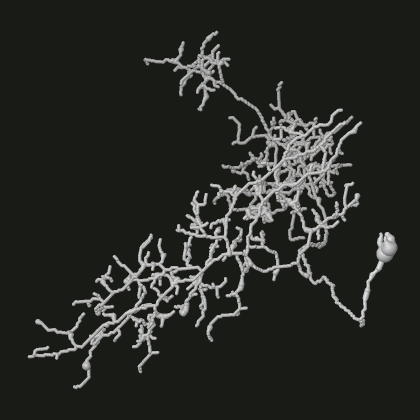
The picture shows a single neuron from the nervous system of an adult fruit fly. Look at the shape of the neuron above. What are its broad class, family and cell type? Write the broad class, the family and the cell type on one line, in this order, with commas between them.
optic-lobe intrinsic neuron, TmY, TmY16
